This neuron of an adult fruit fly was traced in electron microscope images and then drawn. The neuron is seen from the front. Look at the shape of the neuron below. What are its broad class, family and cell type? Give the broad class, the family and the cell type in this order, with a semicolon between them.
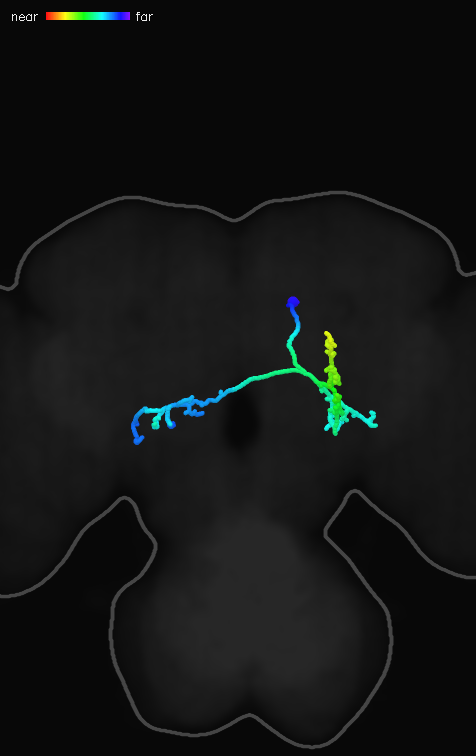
central-brain intrinsic neuron; hemilineage DM6_central1; CB1914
